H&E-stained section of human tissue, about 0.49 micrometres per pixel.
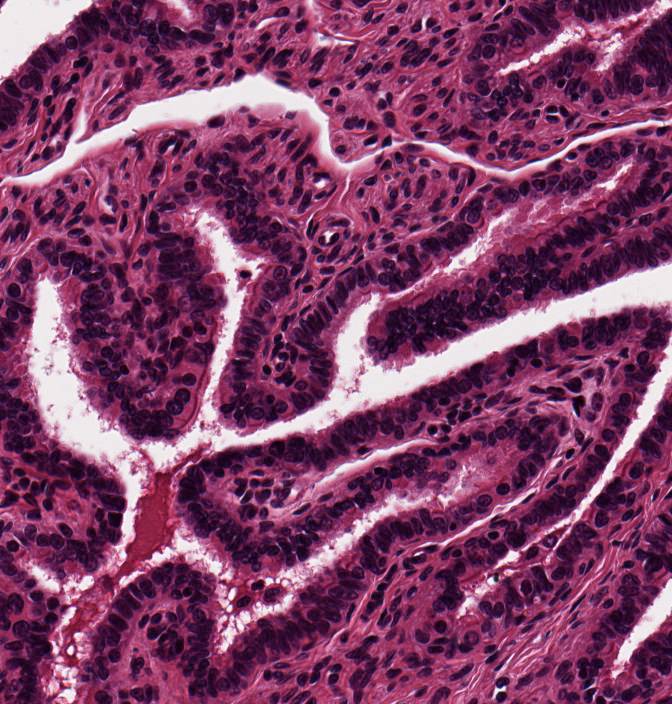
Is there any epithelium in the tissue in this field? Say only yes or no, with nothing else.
Yes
